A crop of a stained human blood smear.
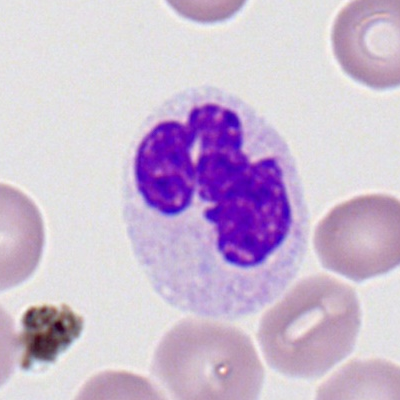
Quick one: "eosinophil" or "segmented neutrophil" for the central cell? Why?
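This is a segmented neutrophil. Look at the granules: the cytoplasm holds fine, faint lilac granules rather than large coarse ones.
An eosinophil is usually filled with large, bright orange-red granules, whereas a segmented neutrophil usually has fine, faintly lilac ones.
Beyond that, the cytoplasm is plentiful and pale lilac-pink, its widest band lying below the nucleus toward the bottom of the cell. The chromatin is dark purple and coarsely clumped with paler patches.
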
